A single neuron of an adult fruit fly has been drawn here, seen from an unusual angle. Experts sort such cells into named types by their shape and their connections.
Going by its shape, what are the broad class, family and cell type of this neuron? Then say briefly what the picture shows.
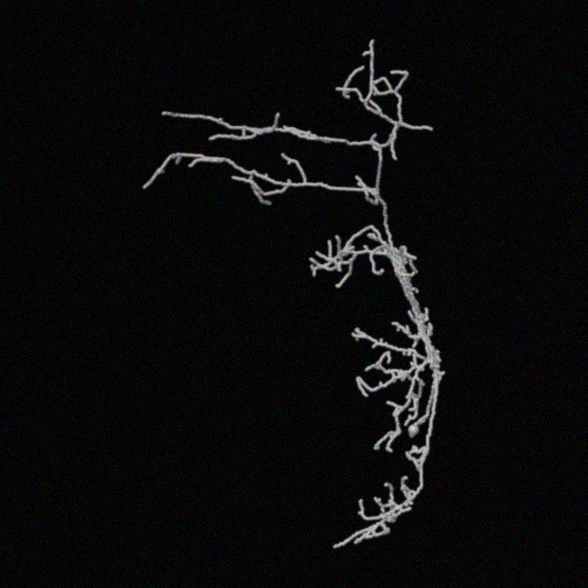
Its broad class is central-brain intrinsic neuron. Its family is hemilineage LHp2. The cell type is PLP123. Dozens of branch ends can be seen. In this view it is taller than it is wide.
